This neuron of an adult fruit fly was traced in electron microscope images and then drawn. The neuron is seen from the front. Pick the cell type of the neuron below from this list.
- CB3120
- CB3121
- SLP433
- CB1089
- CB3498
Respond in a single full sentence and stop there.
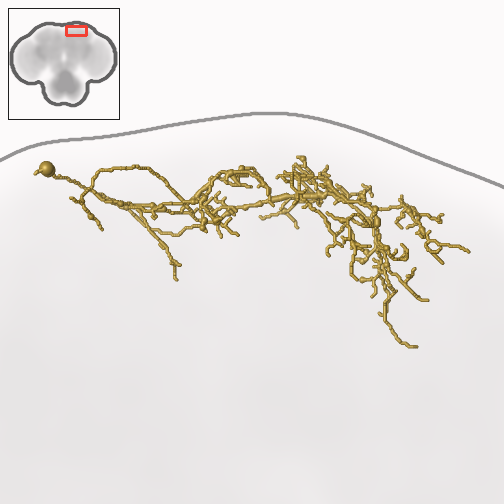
Among cell types, the one for this neuron is CB1089.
